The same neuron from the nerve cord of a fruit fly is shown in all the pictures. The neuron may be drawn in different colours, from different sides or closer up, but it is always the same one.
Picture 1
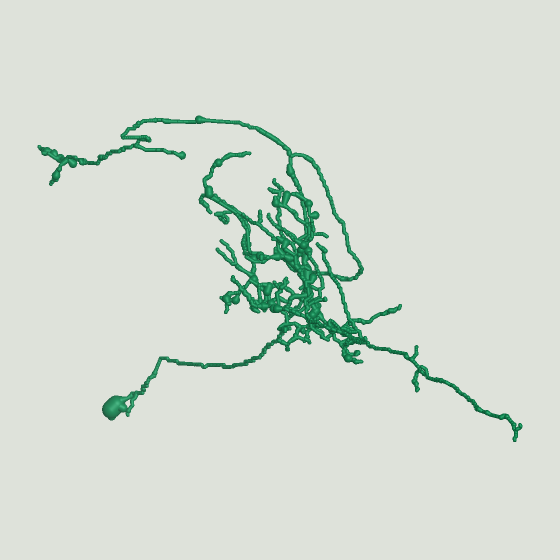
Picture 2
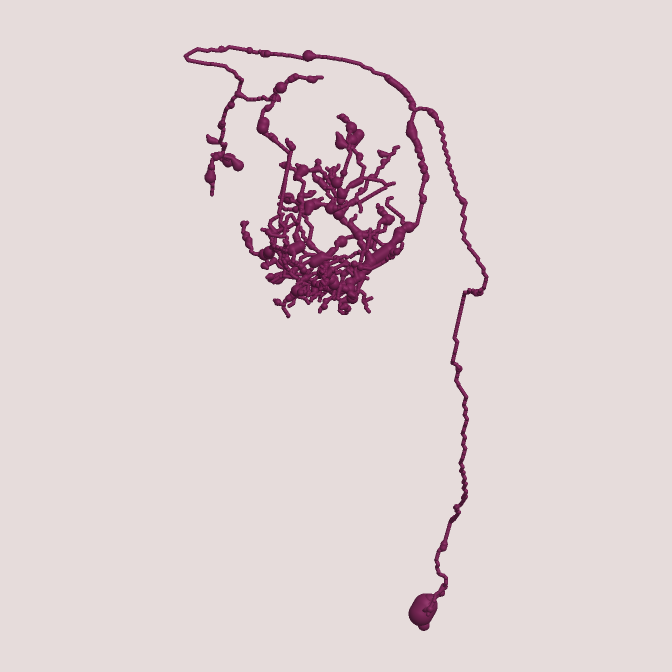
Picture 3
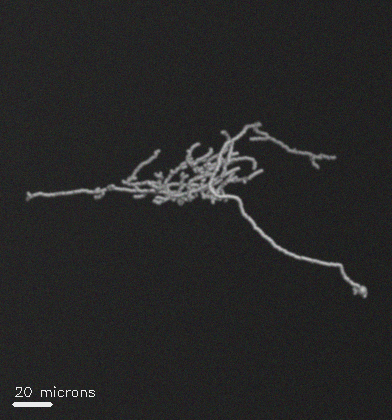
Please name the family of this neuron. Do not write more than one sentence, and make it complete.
For this neuron, the family is hemilineage 02A.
